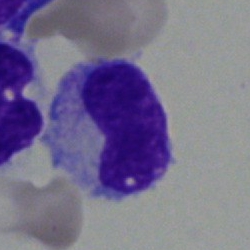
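Band neutrophil, the cell in the middle of the field. Its nucleus is kidney-shaped, with a shallow indentation on the left side. The cytoplasm is pale greyish-blue, without distinct granules. The outline is irregular, with small frayed projections along the lower edge.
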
